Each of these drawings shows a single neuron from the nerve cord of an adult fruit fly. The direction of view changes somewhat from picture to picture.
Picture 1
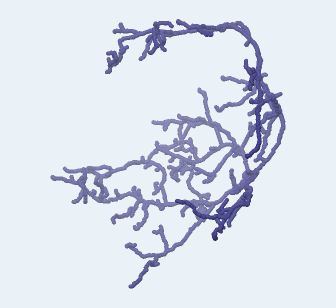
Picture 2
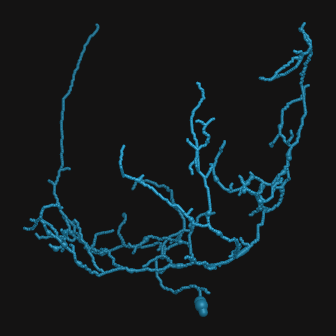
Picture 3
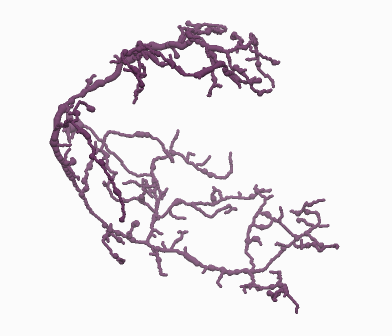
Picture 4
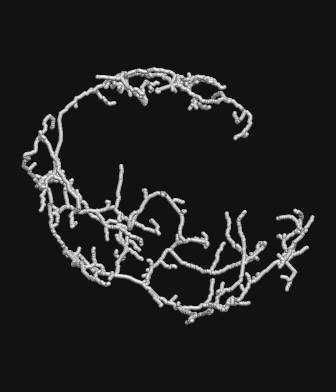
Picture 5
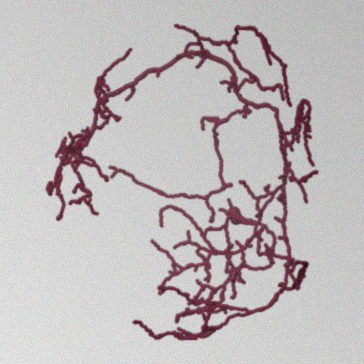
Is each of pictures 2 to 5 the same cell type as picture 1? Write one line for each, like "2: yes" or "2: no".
2: no
3: yes
4: yes
5: yes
